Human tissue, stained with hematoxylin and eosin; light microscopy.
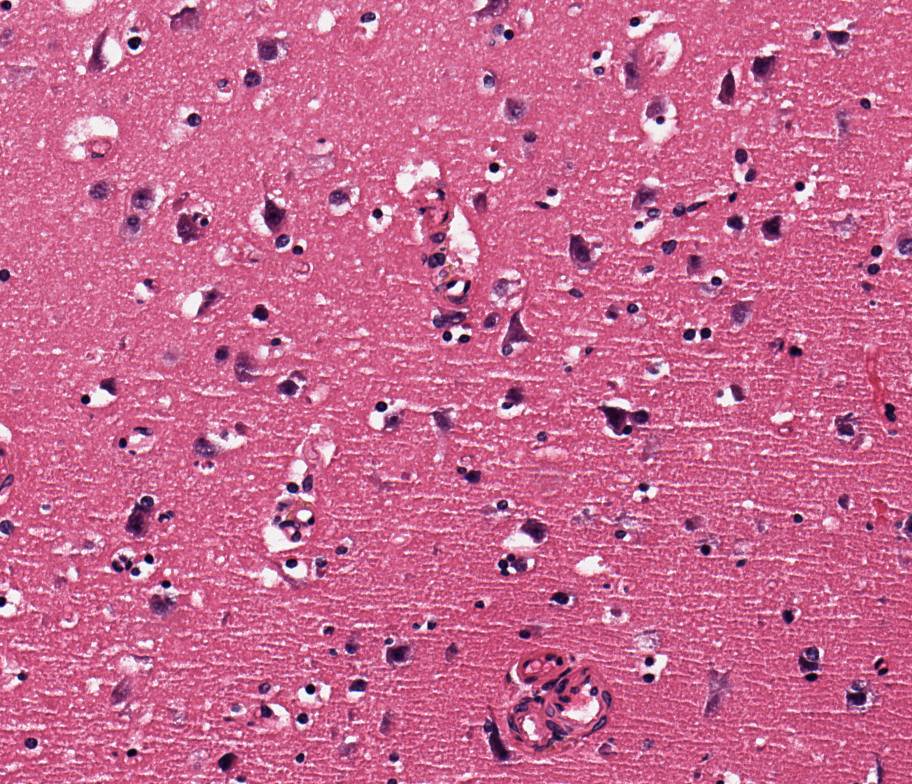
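Cerebral cortex, haematoxylin and eosin. A uniform, finely granular pink background fills the field, and the cells are scattered fairly evenly through it. Beside the larger cell bodies, small dark nuclei often sit in pairs or little groups. Near the bottom centre, a small vessel is cut across, its wall lined by elongated nuclei; another thin vessel runs roughly vertically through the upper centre, nuclei strung along it.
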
